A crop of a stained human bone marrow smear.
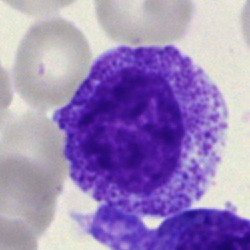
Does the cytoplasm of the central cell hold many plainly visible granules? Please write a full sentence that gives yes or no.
Yes, what is seen in its cytoplasm is many granules.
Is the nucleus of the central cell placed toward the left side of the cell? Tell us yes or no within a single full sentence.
Yes, its nucleus sits toward the left side of the cell.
